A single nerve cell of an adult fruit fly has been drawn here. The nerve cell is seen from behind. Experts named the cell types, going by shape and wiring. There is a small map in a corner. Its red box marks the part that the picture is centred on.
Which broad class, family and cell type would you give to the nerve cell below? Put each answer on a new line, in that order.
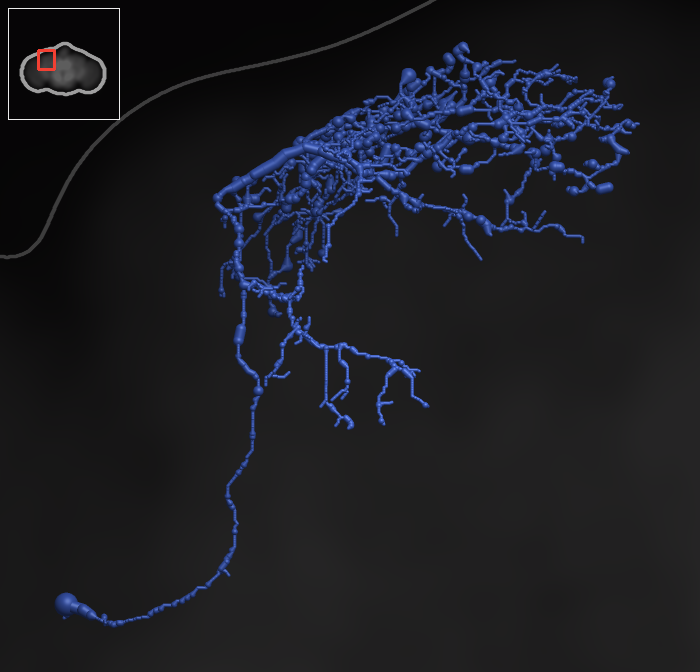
central-brain intrinsic neuron
hemilineage SLPav3
SLP208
